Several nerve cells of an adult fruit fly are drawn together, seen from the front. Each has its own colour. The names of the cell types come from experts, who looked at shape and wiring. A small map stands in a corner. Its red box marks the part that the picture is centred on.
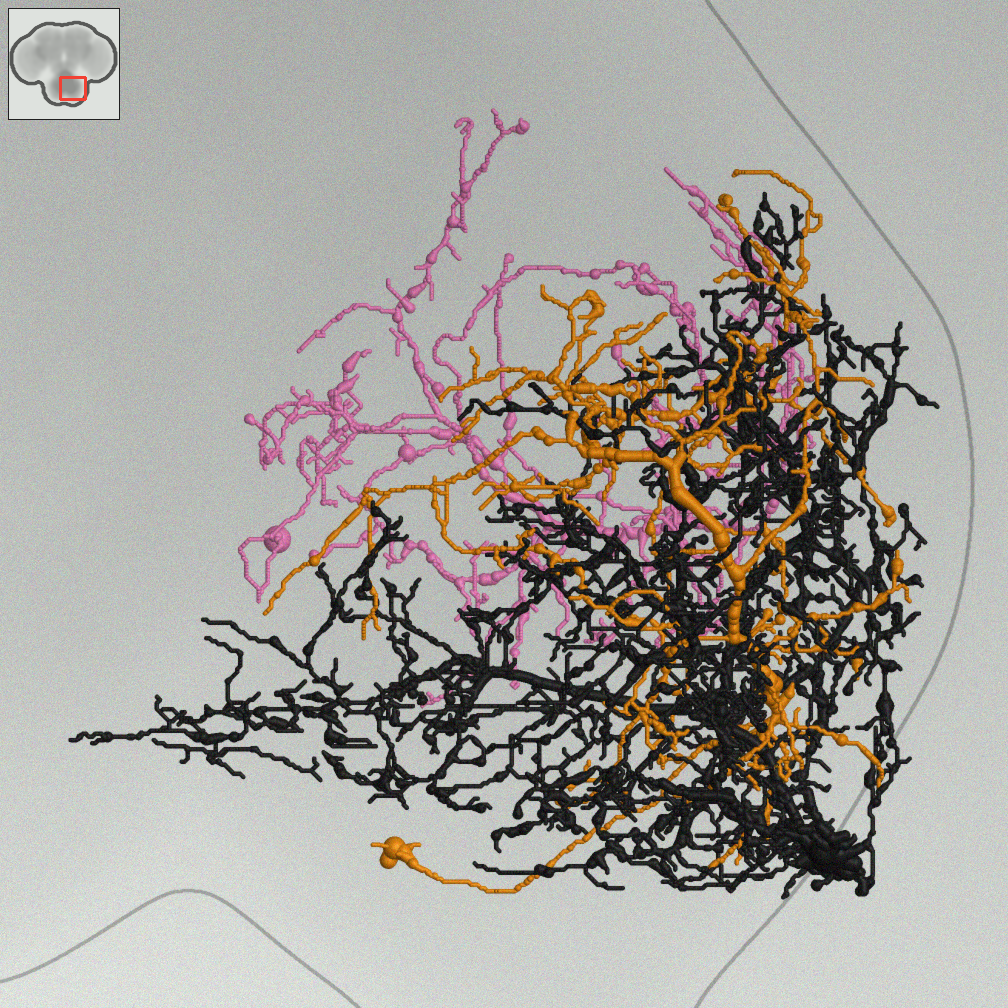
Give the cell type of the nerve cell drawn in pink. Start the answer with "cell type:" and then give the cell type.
cell type: IN04B063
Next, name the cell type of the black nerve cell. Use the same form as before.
cell type: IN13A005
